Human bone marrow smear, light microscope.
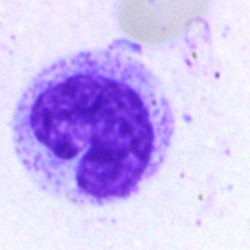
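Band neutrophil, the central cell of the smear. The nucleus is kidney-shaped, with a deep notch cutting in from the lower left. No nucleoli show in it, as far as I can tell. Around it runs a moderate rim of pale lilac cytoplasm, and looking closely, that cytoplasm has no vacuoles.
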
